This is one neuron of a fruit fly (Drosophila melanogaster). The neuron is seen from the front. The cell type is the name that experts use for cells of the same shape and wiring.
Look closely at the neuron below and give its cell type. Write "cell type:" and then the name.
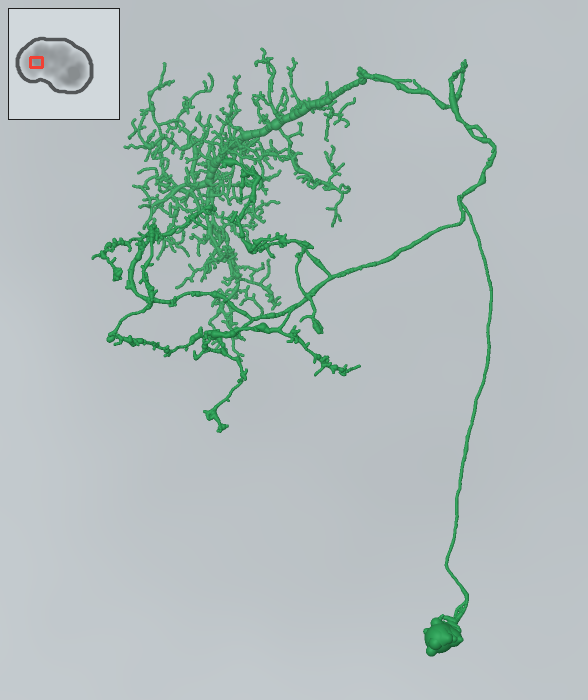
cell type: LC17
